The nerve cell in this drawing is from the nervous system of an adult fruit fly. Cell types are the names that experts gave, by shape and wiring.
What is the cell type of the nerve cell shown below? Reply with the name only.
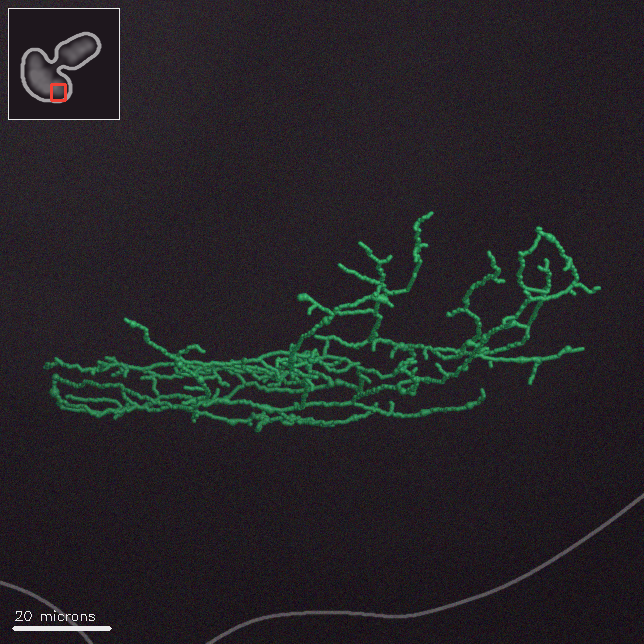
Cm27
